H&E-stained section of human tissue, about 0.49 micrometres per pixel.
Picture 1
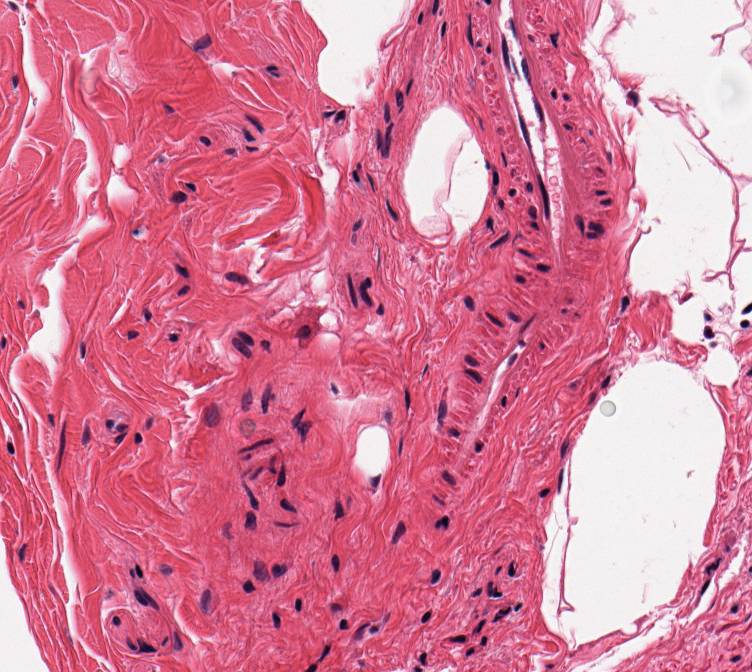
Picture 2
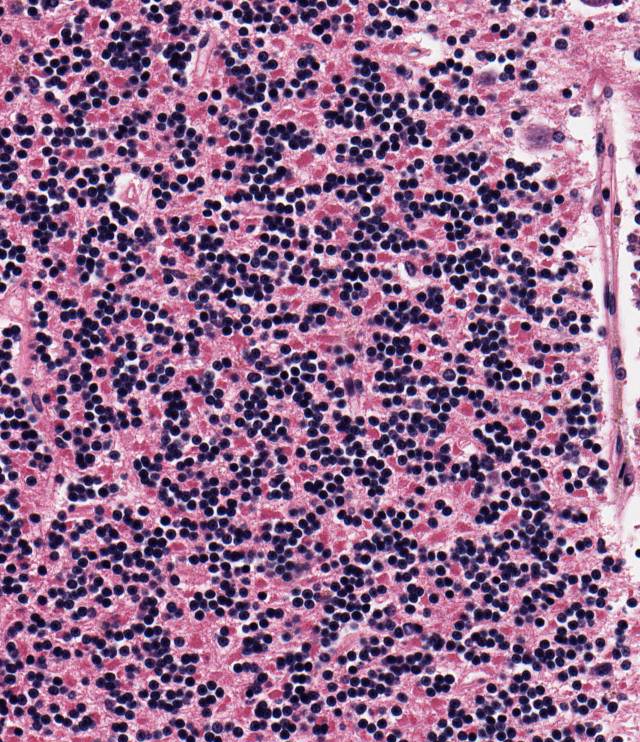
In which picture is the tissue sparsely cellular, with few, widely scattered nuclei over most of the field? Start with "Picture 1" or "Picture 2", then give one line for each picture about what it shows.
Picture 1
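What picture 1 shows: Scattered, spindle-shaped dark nuclei of fibroblasts lie sparsely between the collagen bundles.
What picture 2 shows: Nearly the whole field is filled by densely packed small cells with dark nuclei.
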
